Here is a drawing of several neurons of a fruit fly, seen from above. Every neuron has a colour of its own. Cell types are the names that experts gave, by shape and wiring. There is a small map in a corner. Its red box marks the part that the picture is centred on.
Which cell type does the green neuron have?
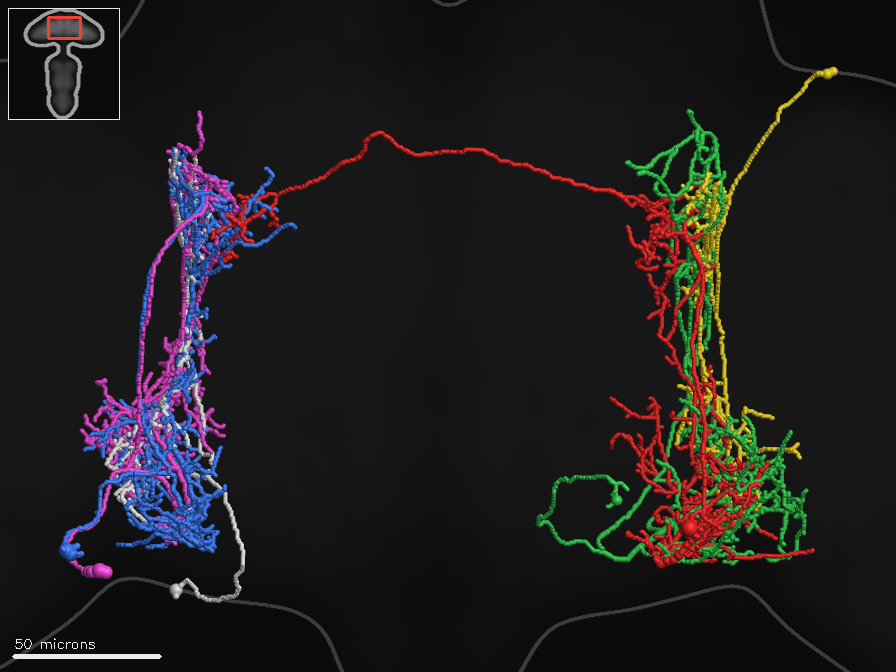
LAL203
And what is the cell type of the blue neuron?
LAL139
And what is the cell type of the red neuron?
LAL143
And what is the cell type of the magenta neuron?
WED122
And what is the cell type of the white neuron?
WED153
